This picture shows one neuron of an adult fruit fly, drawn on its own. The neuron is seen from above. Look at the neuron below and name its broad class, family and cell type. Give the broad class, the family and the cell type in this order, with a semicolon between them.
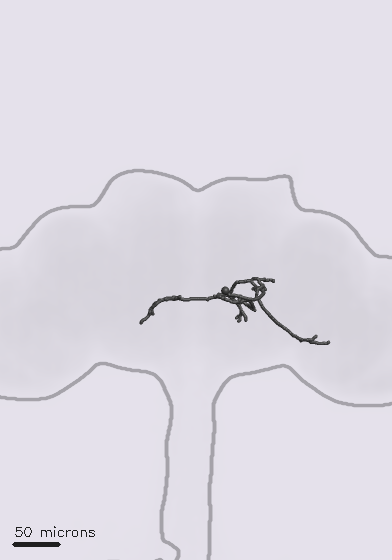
central-brain intrinsic neuron; hemilineage SMPp&v1_posterior; CL195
